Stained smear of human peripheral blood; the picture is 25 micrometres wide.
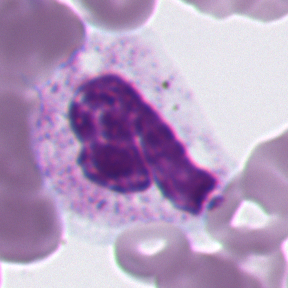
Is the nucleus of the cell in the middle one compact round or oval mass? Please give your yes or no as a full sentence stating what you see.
No, instead of a compact mass, the nucleus forms a curved band without separate lobes.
